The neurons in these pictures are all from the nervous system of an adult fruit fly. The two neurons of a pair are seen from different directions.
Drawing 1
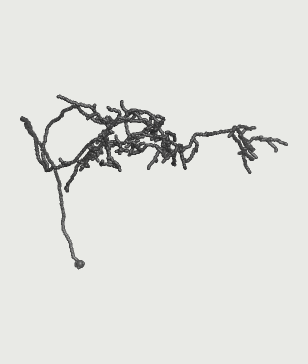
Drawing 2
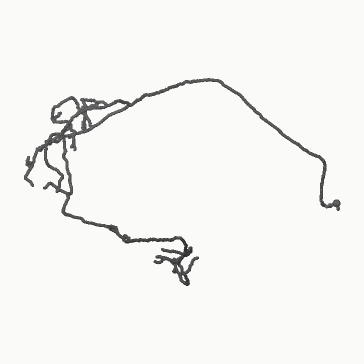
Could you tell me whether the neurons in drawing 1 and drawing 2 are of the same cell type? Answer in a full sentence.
They are of different cell types.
